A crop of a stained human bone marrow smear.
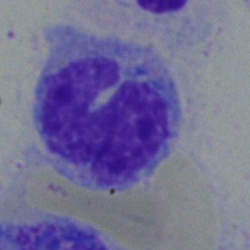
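Monocyte (centre), stained human bone marrow smear, light microscopy. A deep, narrow cleft cuts into the nucleus from its upper edge. The nucleus fills most of the cell, and its chromatin is dark purple with a mottled, patchy texture. The rim of cytoplasm is widest above the nucleus.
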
